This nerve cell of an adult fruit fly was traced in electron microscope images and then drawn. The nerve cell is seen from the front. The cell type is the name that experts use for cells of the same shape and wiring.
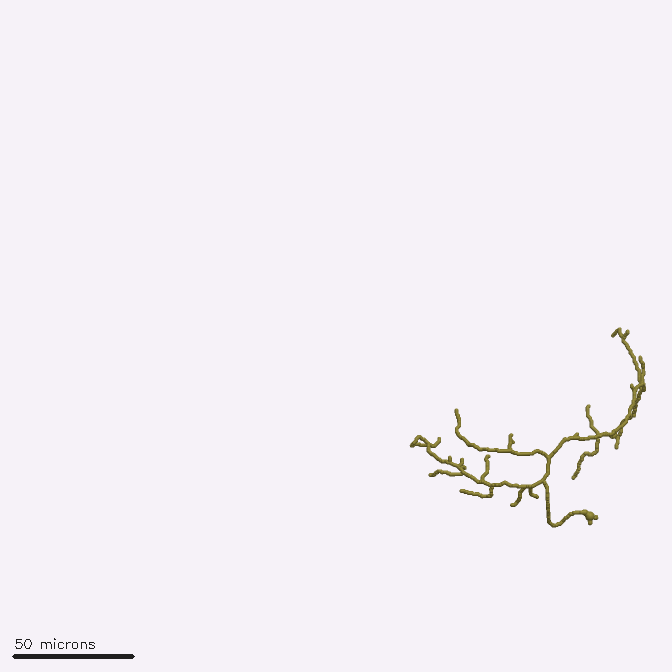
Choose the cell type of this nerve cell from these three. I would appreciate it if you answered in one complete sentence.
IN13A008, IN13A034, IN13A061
The cell type to which this nerve cell belongs is IN13A061.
